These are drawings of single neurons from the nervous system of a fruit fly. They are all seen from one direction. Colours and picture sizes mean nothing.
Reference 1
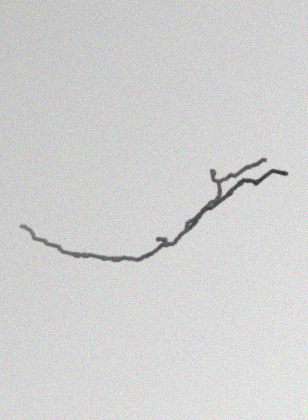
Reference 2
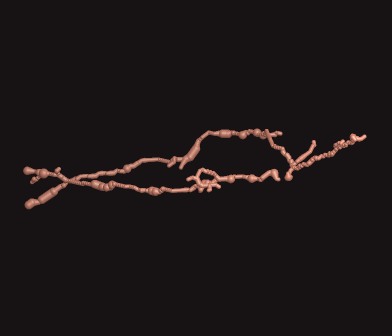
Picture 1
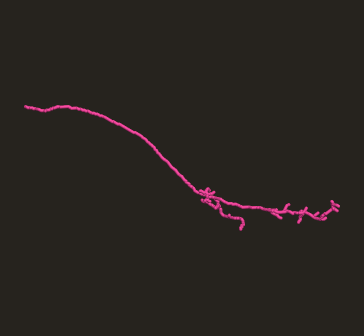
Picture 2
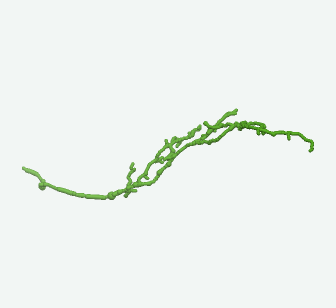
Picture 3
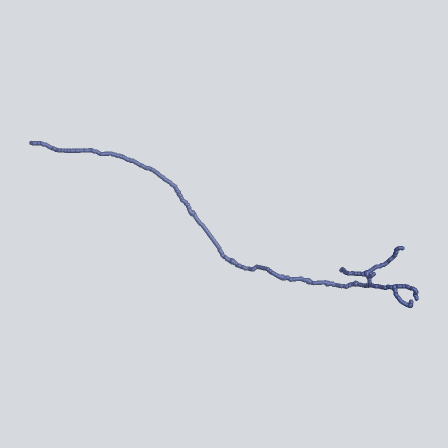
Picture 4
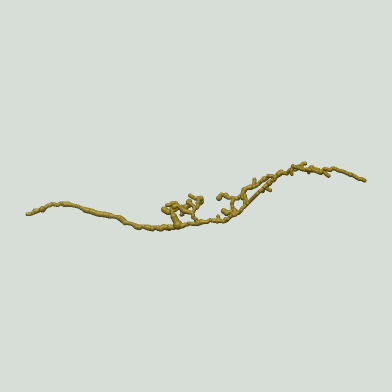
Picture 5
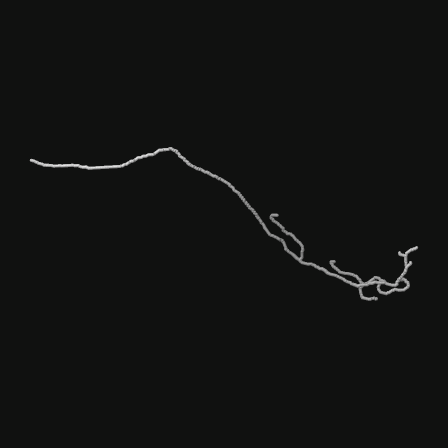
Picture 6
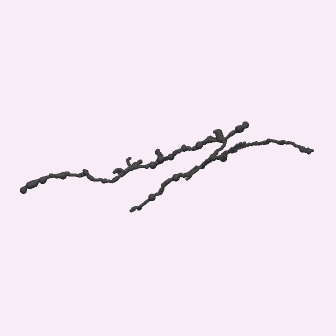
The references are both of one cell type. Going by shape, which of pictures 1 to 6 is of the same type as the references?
Picture 4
